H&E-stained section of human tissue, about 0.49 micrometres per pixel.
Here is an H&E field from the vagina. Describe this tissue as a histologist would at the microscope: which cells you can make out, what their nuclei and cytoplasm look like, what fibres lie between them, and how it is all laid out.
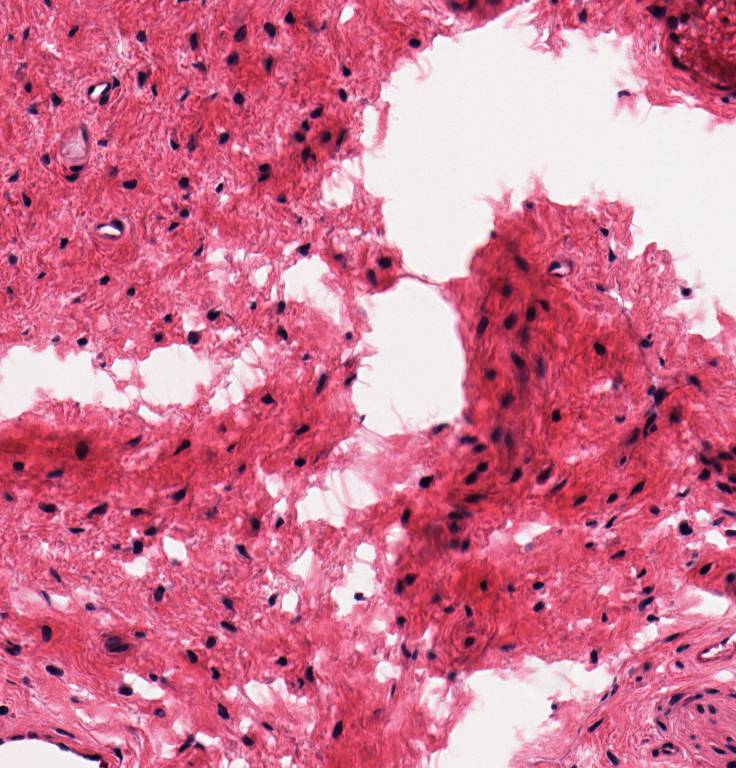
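First, the whole field is pink fibrous stroma, with no epithelium anywhere. Second, a few small thin-walled vessels with round lumens sit in the upper left. Third, large irregular clear spaces without any cell lining lie in the upper right and centre. Finally, no fat cells are present.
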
